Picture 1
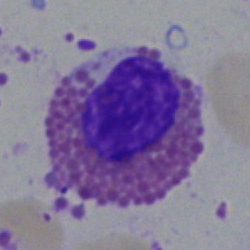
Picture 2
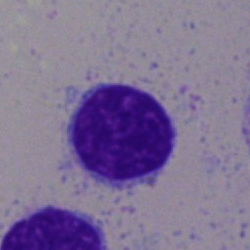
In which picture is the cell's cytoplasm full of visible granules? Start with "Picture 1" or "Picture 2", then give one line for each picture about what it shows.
Picture 1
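What picture 1 shows: The cytoplasm is packed with large round granules.
What picture 2 shows: No granules can be seen in the cytoplasm.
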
